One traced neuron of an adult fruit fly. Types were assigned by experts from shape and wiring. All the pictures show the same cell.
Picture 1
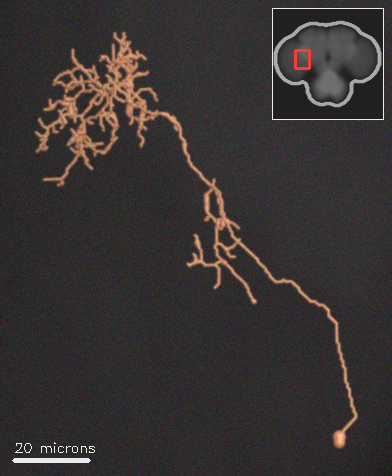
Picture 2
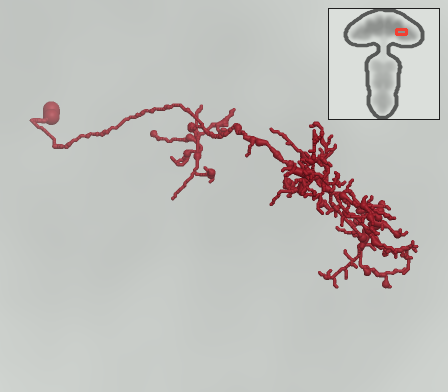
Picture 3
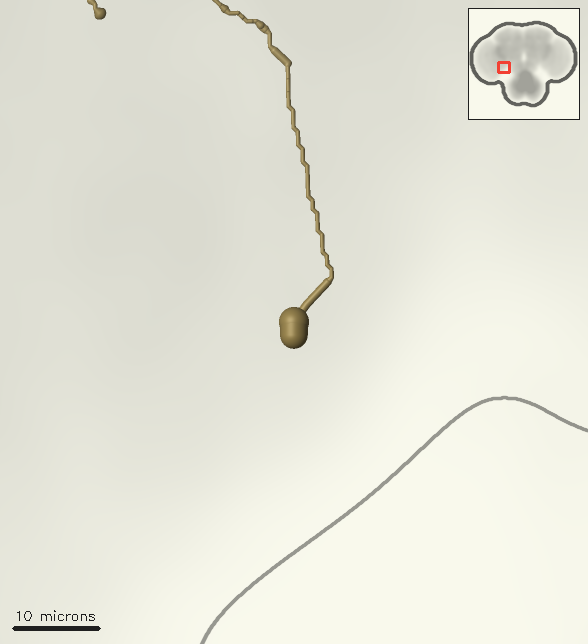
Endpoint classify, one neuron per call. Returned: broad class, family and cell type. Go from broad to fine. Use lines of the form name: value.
broad class: optic-lobe intrinsic neuron
family: Li
cell type: Li21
